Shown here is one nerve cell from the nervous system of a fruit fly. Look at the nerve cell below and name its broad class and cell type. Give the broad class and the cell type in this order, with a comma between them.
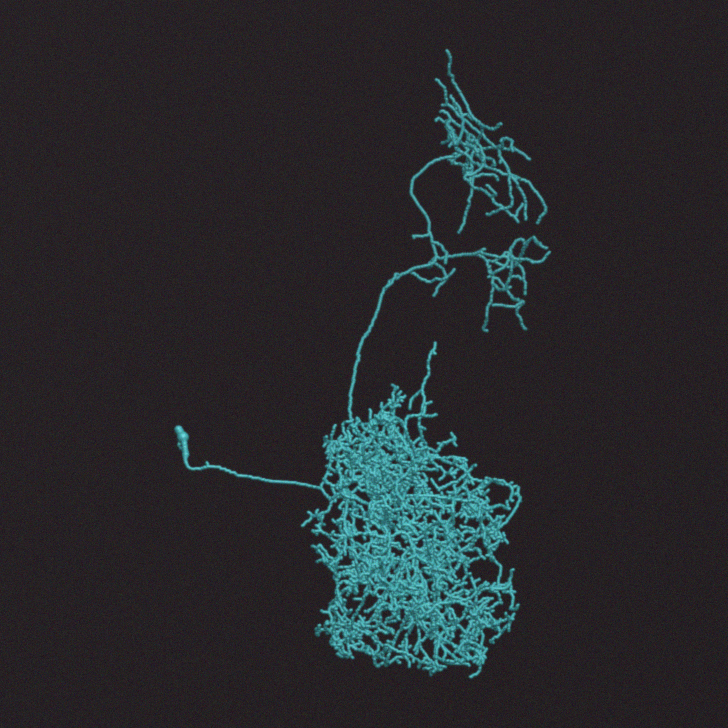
central-brain intrinsic neuron, AVLP501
